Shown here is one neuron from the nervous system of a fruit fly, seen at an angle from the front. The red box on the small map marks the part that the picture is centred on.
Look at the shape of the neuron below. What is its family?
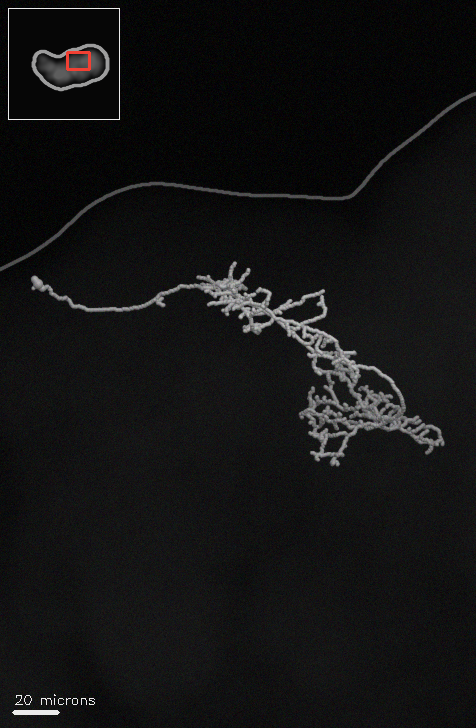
hemilineage DL1_dorsal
